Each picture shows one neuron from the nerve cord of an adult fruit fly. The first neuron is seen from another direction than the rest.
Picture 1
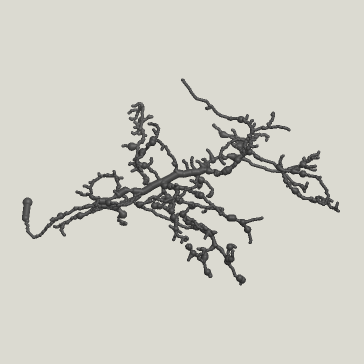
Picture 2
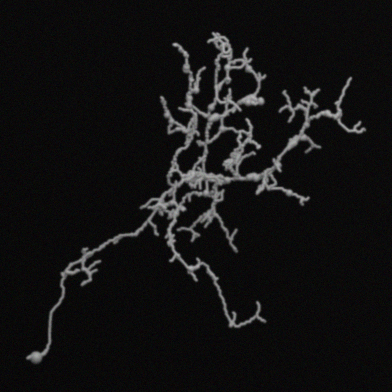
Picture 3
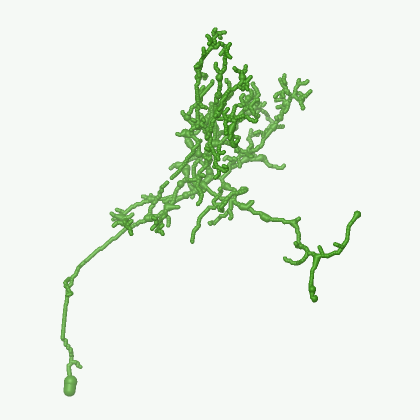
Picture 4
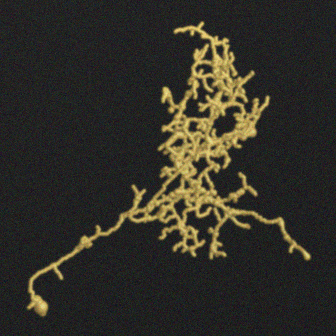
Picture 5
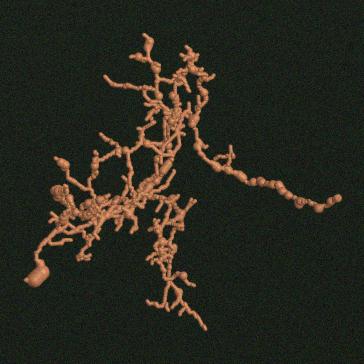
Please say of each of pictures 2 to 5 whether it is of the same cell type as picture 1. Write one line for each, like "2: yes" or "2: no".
2: yes
3: no
4: no
5: no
